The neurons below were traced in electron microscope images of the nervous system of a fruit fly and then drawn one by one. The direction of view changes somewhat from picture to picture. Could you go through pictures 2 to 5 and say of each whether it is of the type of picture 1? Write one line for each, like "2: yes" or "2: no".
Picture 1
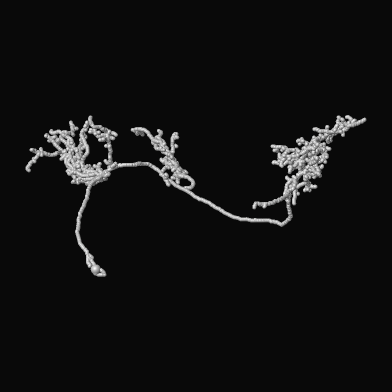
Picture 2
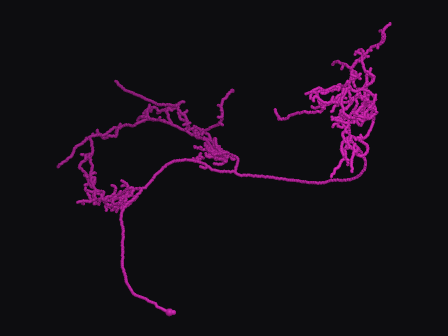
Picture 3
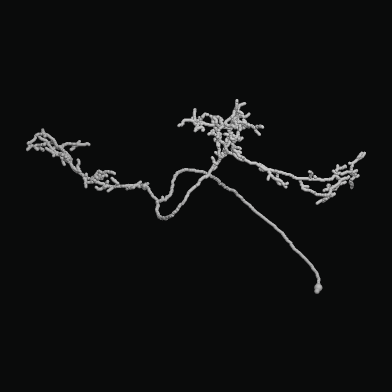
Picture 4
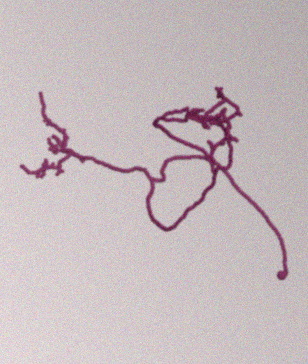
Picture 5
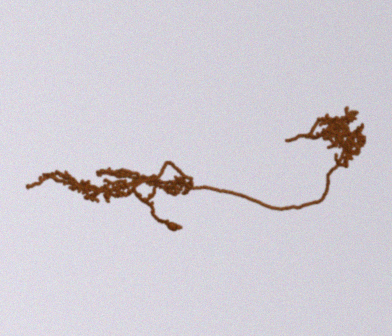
2: no
3: no
4: no
5: yes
